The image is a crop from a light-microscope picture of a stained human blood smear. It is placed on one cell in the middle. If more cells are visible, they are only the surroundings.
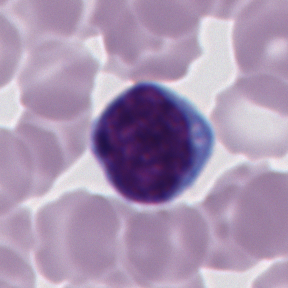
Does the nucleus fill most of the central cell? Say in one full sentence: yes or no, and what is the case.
Yes, its cytoplasm amounts to no more than a narrow rim.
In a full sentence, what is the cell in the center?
In the crop, the cell of interest at the centre is a lymphocyte.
